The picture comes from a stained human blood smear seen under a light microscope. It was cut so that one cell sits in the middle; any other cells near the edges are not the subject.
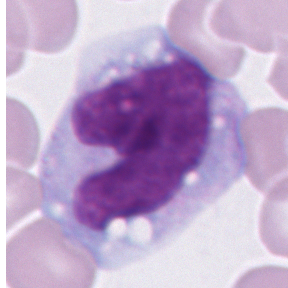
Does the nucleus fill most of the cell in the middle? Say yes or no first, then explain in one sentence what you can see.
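No. The cytoplasm is plentiful and forms a broad rim around the nucleus.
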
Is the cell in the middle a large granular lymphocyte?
no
